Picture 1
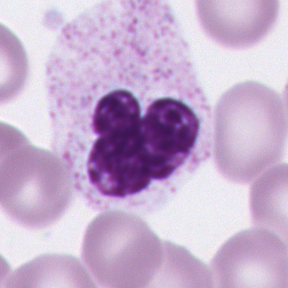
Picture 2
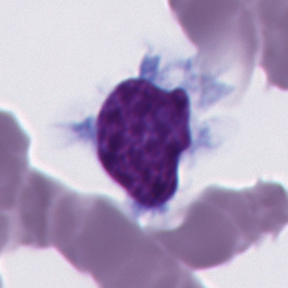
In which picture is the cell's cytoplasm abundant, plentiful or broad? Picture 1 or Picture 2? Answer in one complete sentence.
What picture 1 shows is a cell with abundant cytoplasm.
